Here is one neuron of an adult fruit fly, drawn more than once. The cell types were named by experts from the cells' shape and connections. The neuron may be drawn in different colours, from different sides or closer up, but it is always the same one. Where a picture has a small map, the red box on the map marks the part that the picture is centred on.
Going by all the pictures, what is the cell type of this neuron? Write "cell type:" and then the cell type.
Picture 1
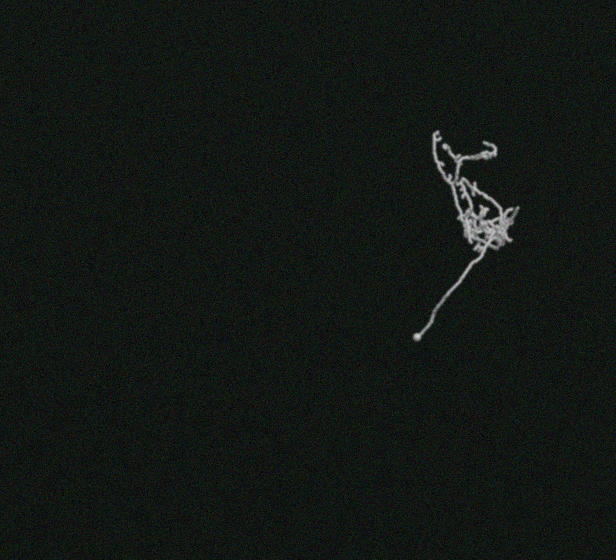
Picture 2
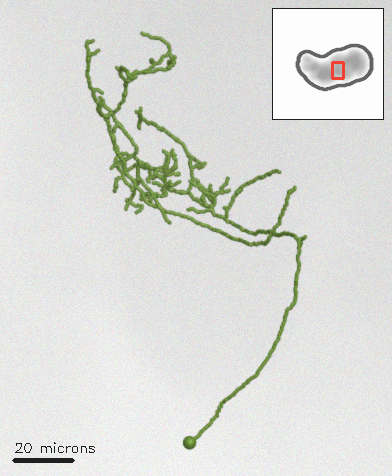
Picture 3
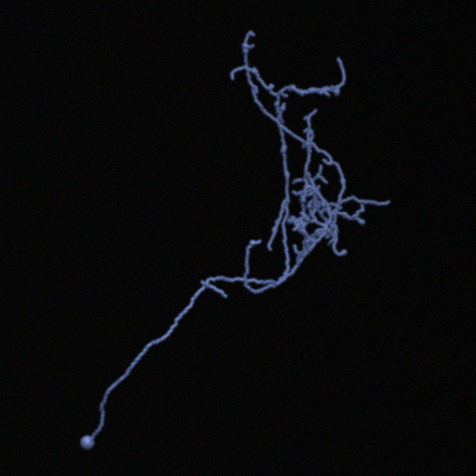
cell type: CB1654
